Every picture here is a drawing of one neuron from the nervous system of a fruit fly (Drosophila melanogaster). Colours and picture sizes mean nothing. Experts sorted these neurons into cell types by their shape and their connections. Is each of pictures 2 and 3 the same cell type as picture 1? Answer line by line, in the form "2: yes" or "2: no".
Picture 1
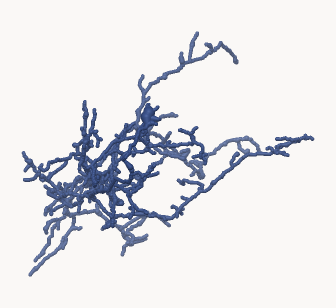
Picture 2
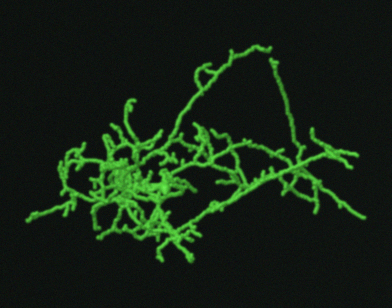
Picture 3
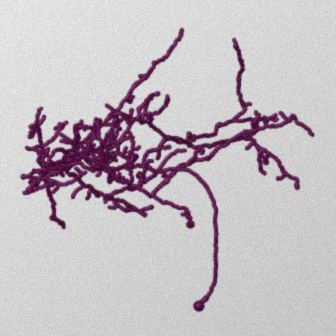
2: yes
3: yes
